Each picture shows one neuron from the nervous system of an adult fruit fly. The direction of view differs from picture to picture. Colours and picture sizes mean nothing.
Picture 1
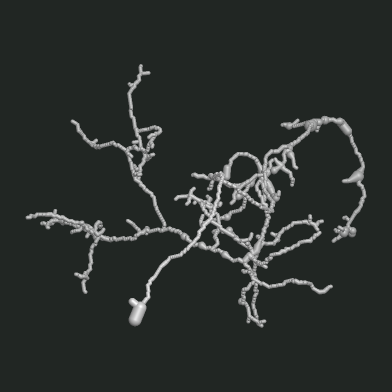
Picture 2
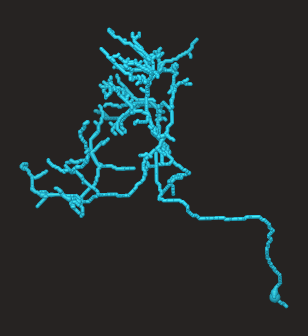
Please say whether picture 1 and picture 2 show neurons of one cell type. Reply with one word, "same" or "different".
same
